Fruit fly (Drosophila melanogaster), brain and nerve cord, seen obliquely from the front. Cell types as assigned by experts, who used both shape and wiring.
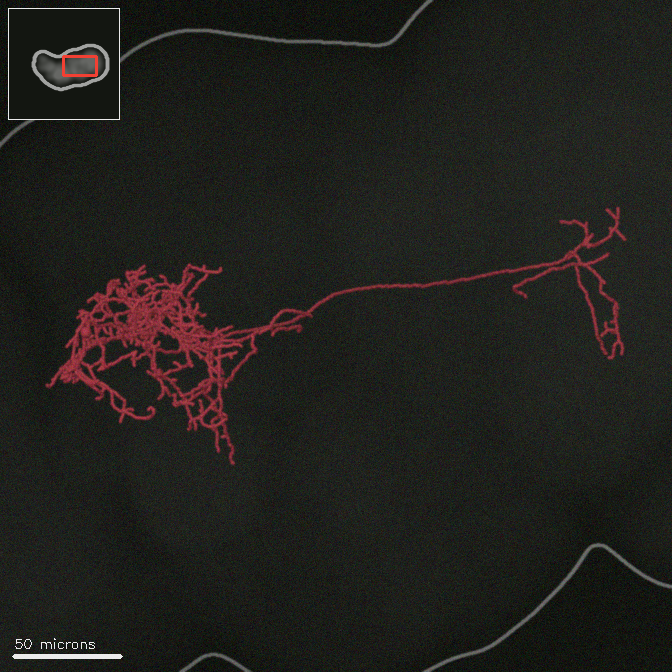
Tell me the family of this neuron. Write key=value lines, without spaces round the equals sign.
family=hemilineage VLPl2_posterior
